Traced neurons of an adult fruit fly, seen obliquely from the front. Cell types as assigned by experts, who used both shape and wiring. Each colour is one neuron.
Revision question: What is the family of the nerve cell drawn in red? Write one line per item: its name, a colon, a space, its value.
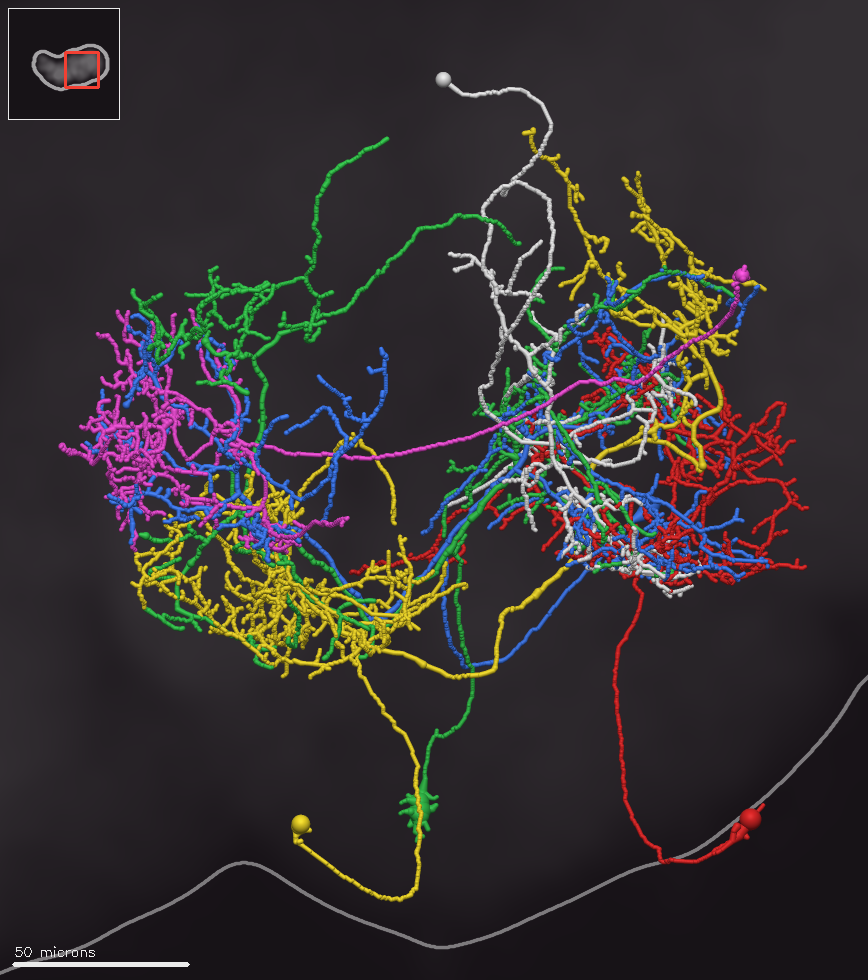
family: hemilineage MX3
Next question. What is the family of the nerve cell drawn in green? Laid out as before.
family: hemilineage LB3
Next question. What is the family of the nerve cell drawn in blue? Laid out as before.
family: hemilineage LB3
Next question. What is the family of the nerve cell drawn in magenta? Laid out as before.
family: hemilineage WEDd2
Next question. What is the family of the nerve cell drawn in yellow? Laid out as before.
family: hemilineage MX7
